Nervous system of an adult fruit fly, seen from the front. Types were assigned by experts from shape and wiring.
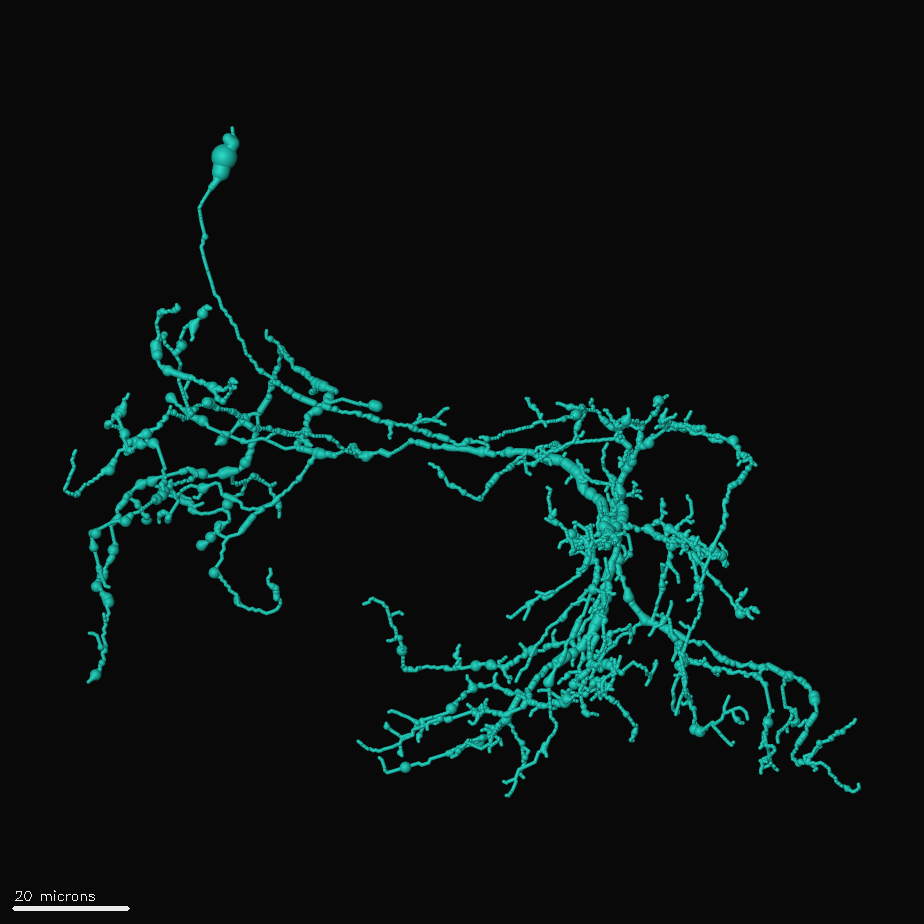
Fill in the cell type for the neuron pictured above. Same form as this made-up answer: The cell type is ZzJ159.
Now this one: The cell type is IN11A008.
